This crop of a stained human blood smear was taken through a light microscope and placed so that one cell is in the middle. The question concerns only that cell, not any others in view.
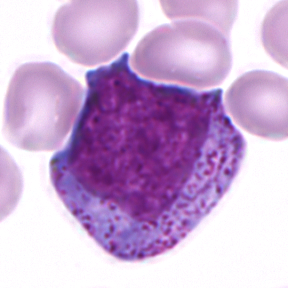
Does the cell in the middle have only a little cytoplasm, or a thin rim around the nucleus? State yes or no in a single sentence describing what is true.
No, the cytoplasm of this cell is abundant.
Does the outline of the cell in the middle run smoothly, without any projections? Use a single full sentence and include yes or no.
No, what this cell has is a rough outline, not a smooth one.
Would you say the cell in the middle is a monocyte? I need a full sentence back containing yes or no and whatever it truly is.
No, instead of a monocyte, the centred cell represents a promyelocyte.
